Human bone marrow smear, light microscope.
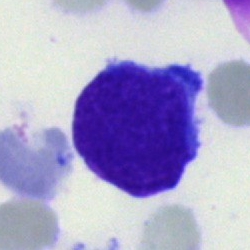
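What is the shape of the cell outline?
Roughly round.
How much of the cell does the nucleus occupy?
Nearly the whole cell.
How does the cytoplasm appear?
Scant, mainly a thin rim at the upper right, and deep blue where visible.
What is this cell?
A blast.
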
